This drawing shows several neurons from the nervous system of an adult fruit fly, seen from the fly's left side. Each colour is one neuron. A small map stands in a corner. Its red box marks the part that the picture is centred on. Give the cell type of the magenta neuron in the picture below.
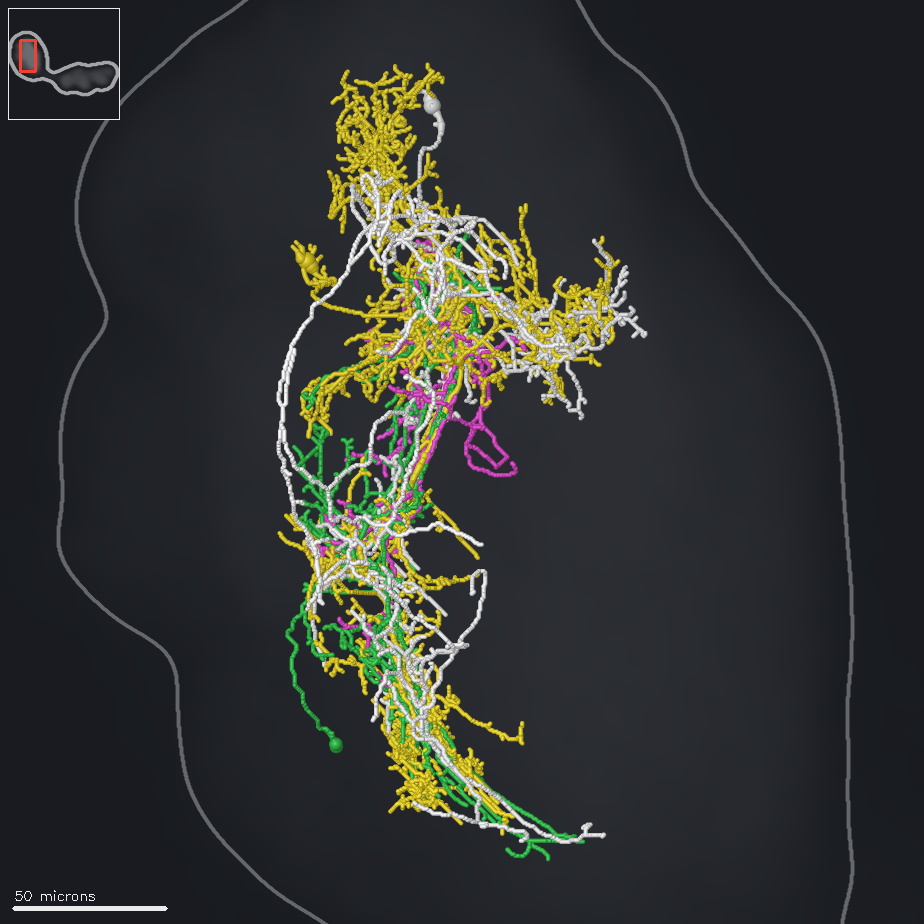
AVLP764m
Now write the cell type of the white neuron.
AVLP021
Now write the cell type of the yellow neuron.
AVLP209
